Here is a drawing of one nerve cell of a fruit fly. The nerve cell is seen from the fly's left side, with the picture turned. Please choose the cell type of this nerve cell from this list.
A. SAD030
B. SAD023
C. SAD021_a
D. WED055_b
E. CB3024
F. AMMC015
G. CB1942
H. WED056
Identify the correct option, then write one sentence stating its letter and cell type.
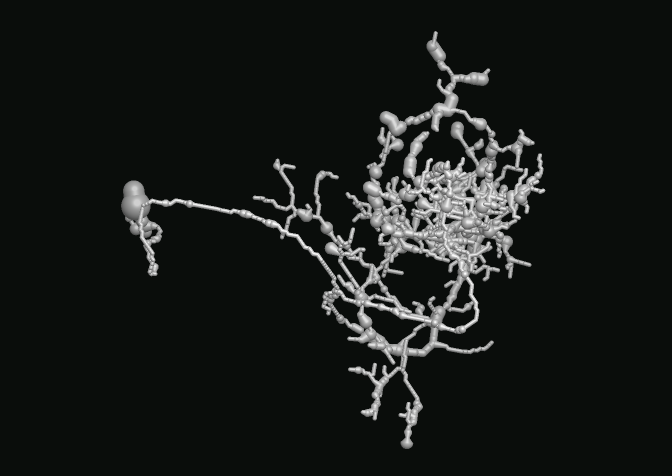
Of the choices offered, option D, WED055_b, is the cell type of the nerve cell.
